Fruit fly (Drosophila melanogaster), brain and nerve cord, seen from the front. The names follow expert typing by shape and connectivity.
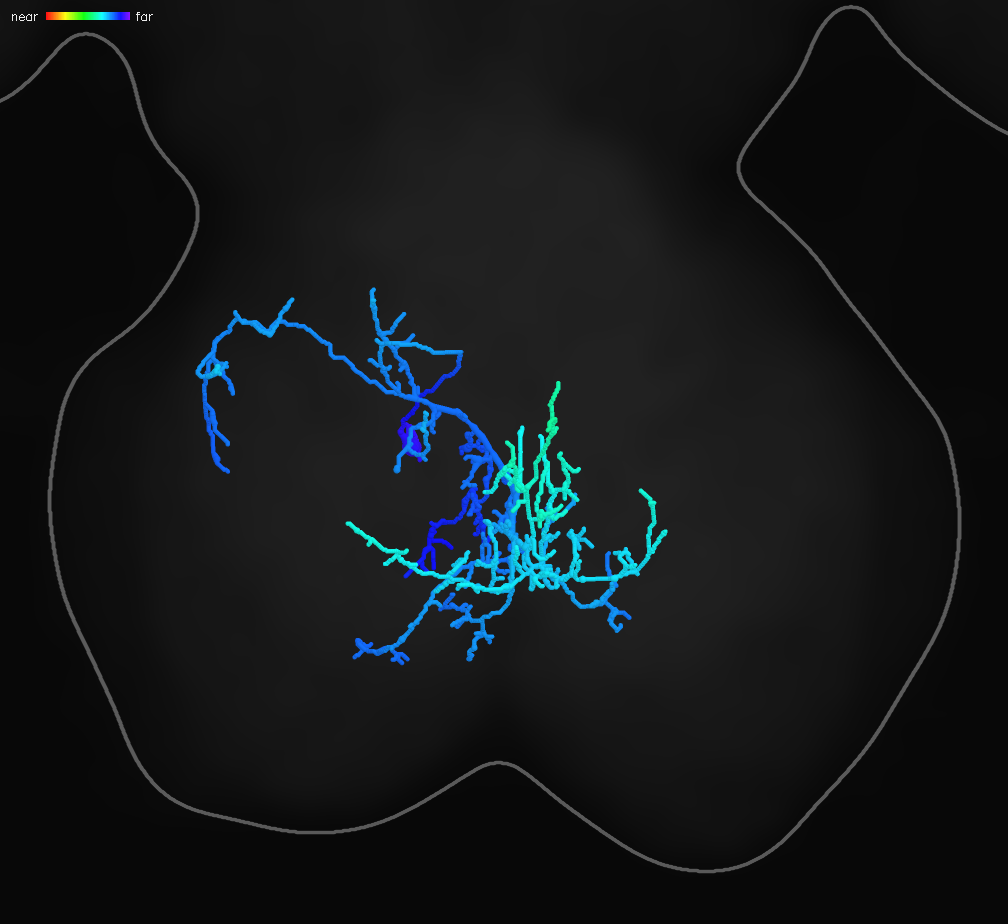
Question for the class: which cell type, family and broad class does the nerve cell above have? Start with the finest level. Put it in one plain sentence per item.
Type IN03A050 of hemilineage 03A, a nerve-cord intrinsic neuron.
